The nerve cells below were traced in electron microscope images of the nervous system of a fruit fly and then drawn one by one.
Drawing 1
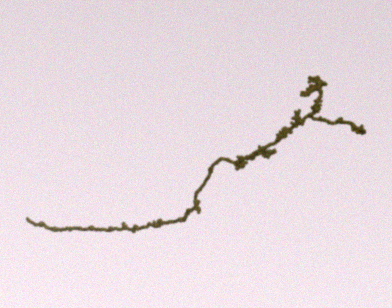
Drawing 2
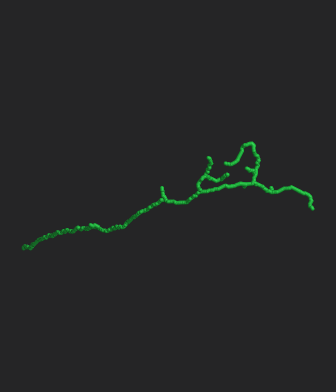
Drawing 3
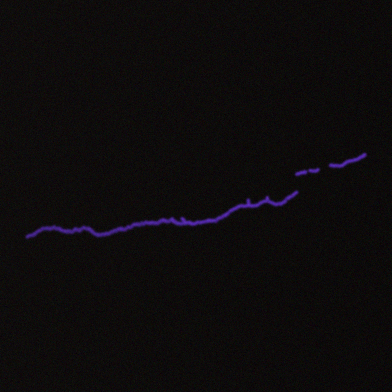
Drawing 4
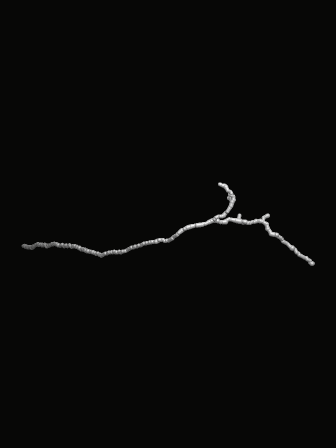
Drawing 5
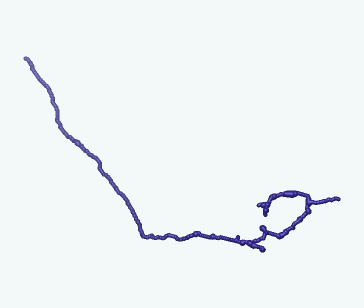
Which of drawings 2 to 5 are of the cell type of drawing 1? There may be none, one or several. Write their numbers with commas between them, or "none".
none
